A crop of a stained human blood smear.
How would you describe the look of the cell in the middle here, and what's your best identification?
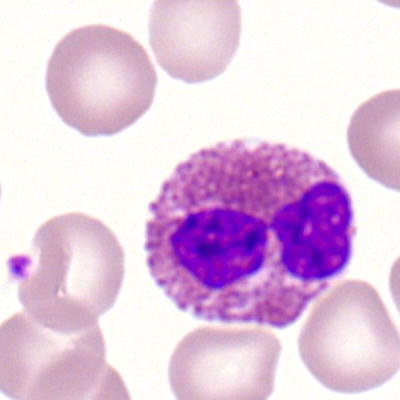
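Look at the nucleus: it's split into two lobes sitting side by side, left and right, with a narrow link between them. Neither lobe shows a nucleolus, and there are no vacuoles in the cytoplasm. This one is an eosinophil.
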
